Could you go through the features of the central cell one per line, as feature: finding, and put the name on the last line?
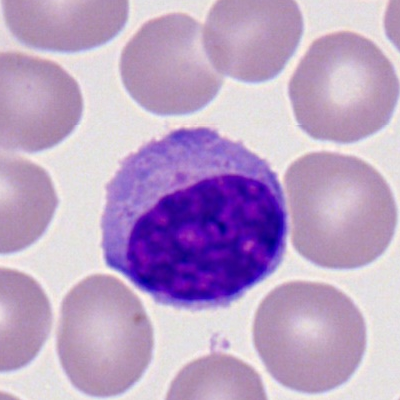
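Outline: roughly round, more or less
Chromatin: dark purple, coarsely clumped
Cytoplasm: pale lilac-blue
Granules: no coarse ones in the cytoplasm
Name: lymphocyte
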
